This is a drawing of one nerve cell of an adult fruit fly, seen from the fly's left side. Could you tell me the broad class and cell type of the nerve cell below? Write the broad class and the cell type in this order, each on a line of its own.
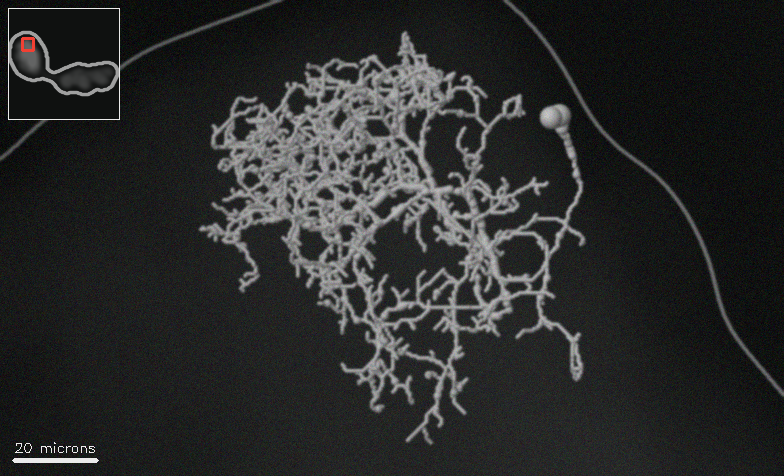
central-brain intrinsic neuron
SLP377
